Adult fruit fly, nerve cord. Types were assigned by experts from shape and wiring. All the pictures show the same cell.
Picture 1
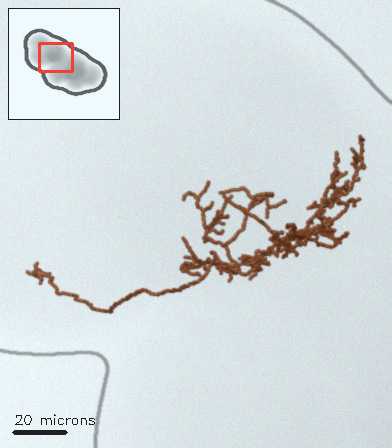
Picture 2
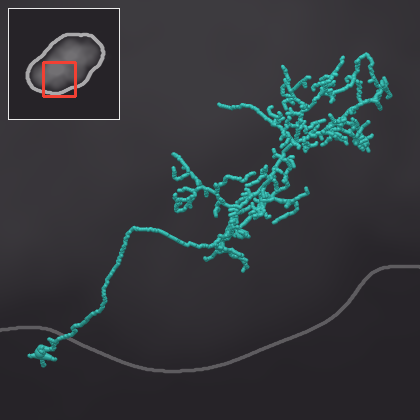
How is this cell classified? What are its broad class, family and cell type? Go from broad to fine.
nerve-cord intrinsic neuron; hemilineage 14A; IN14A039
